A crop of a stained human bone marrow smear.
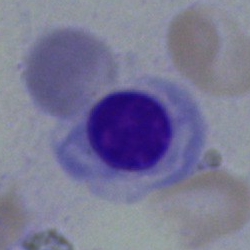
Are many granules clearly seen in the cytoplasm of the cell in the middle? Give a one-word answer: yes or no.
No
